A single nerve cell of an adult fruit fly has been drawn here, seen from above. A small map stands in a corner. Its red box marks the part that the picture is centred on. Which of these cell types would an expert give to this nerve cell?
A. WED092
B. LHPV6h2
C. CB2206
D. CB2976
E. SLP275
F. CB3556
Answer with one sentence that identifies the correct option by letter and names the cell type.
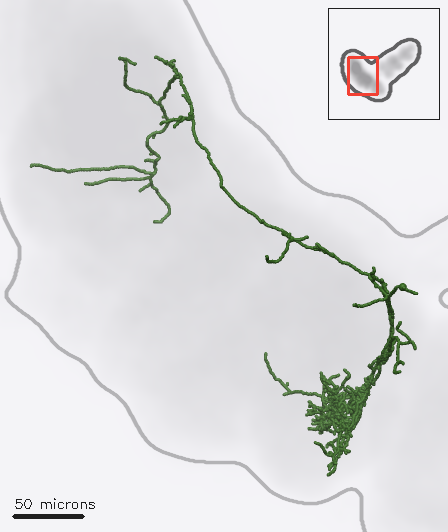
The cell type that the nerve cell has is WED092, option A.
